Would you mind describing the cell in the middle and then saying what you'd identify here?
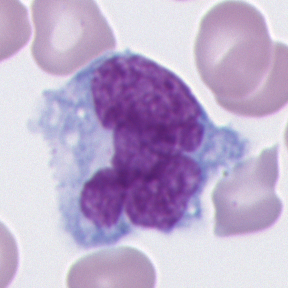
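You'll notice the cytoplasm is pale greyish-blue, with a few small clear vacuoles over on the left and no coarse coloured granules anywhere. There's no distinct nucleolus to be seen in the nucleus either. It's a monocyte.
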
